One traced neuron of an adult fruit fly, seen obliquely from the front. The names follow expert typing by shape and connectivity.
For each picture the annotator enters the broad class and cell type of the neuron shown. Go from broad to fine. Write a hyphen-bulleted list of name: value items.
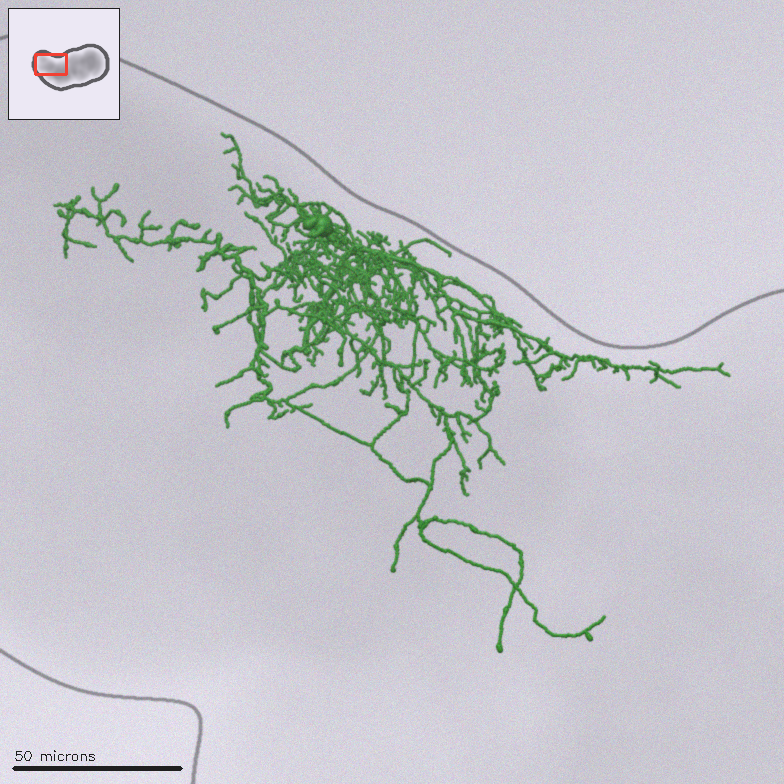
- broad class: nerve-cord intrinsic neuron
- cell type: INXXX315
